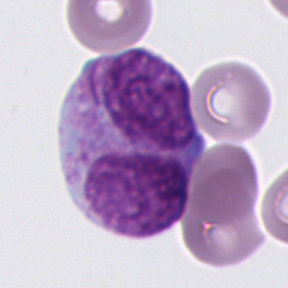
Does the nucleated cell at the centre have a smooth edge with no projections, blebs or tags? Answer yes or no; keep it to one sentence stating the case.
Yes, there is a smooth outline around the cell, free of projections.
